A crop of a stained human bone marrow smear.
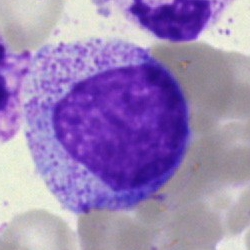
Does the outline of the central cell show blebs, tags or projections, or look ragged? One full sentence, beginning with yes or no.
No, the border of this cell is smooth instead of ragged.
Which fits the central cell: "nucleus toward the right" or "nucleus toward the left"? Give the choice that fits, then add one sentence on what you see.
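Nucleus toward the right. The nucleus lies off-centre toward the right side of the cell.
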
